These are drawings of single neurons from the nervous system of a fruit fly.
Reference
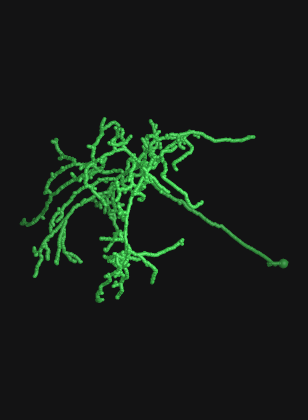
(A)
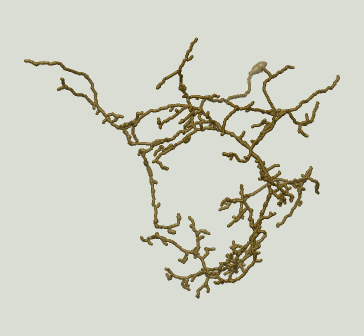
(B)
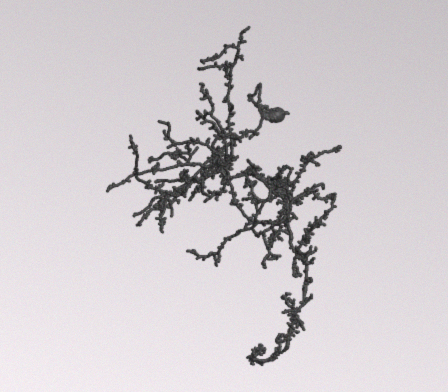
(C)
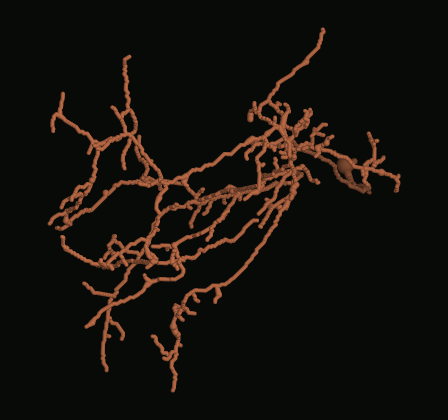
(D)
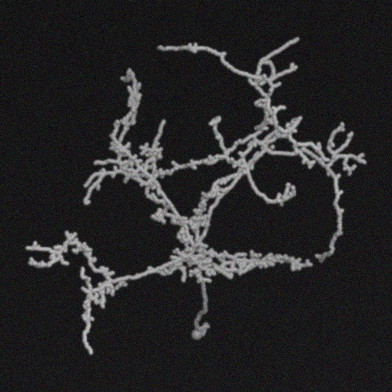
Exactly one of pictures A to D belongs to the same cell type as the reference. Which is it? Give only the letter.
A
